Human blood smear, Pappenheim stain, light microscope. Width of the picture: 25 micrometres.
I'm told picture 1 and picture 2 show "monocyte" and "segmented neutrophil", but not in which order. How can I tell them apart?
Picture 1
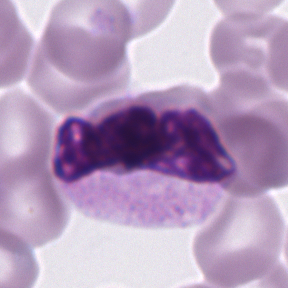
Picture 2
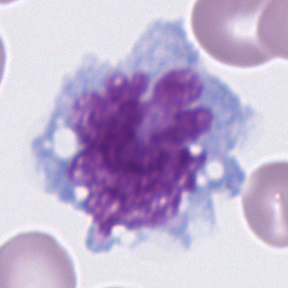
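Picture 1 shows a segmented neutrophil, and picture 2 shows a monocyte.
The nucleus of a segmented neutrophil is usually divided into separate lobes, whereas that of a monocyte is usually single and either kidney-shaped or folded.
In picture 2 the nucleus is folded into several overlapping lobes.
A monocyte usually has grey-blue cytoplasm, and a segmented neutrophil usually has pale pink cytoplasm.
The cytoplasm is pale pinkish-lilac in picture 1 and pale blue in picture 2. In picture 1 the cytoplasm is sprinkled with fine, dust-like lilac granules, while in picture 2 several small clear vacuoles lie in the cytoplasm along the edge of the nucleus. The chromatin is dark purple in both cells, but coarsely clumped in picture 1 and streaky and strand-like in picture 2. The cell in picture 1 measures about 16 by 12 micrometres; its nucleus, which shows no visible nucleoli, fills about 50% of the cell's area and lies toward the top of the cell.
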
